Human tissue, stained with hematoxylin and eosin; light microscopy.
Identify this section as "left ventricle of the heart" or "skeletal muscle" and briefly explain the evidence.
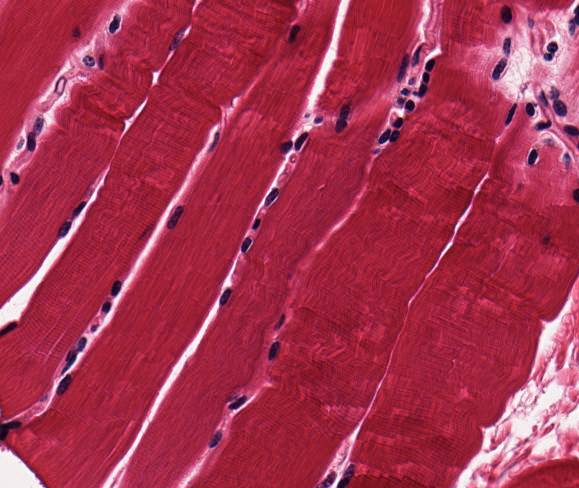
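The section is skeletal muscle. The deciding feature is nuclear position: the dark, elongated nuclei lie at the edges of the fibres, not in their centres.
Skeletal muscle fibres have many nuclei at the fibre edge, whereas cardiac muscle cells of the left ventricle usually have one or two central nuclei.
Fine transverse cross-striations run across the fibres, and the fibre cytoplasm stains a deep red. Looser, paler connective tissue with scattered nuclei occupies the upper right and lower right corners.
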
